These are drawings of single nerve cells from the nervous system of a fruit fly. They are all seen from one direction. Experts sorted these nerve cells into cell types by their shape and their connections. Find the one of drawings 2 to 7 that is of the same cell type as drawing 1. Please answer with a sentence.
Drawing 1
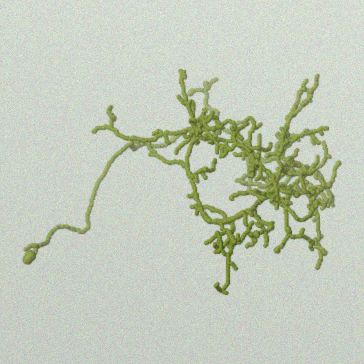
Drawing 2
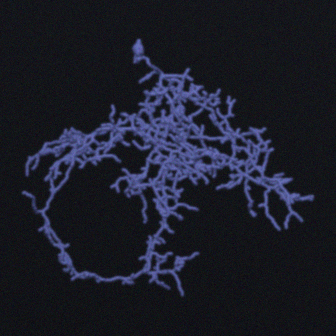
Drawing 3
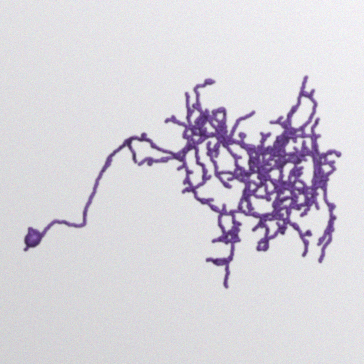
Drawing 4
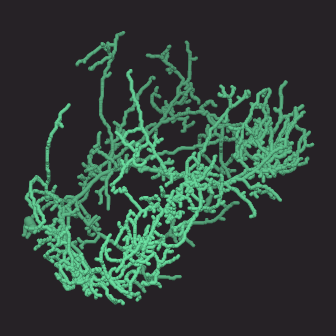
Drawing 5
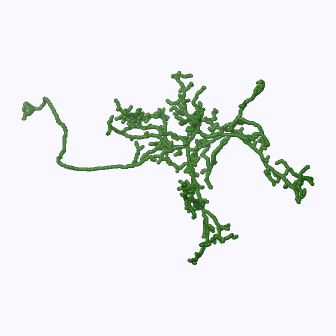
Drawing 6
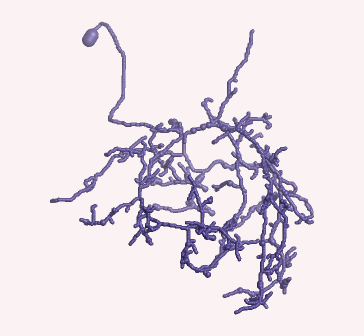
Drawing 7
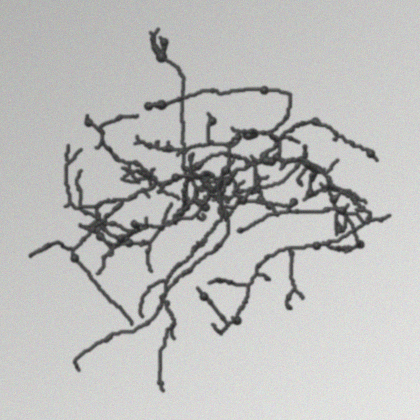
Drawing 3 shows a nerve cell of the same cell type.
